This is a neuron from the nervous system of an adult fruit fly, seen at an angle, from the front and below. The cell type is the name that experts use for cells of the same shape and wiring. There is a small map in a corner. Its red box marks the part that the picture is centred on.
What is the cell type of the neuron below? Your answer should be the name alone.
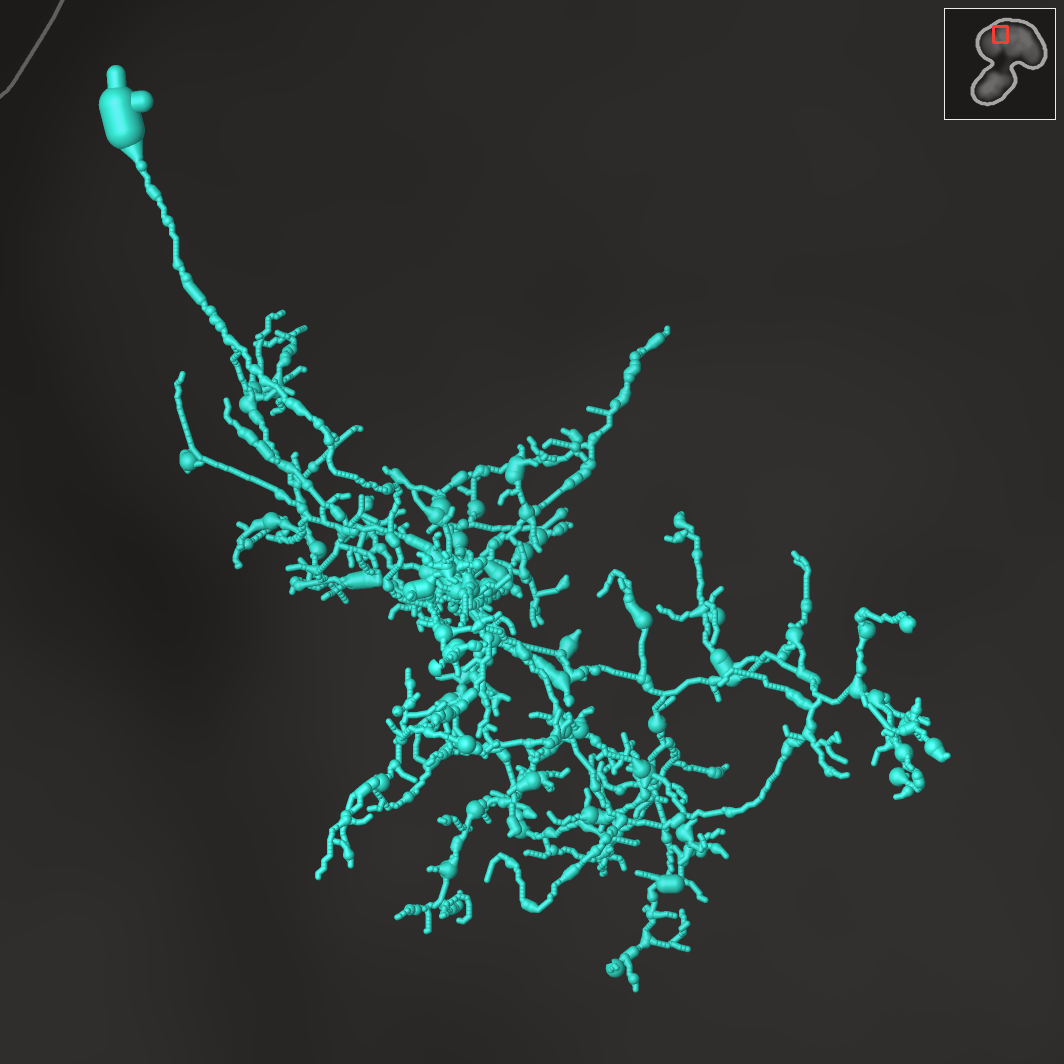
CB0197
